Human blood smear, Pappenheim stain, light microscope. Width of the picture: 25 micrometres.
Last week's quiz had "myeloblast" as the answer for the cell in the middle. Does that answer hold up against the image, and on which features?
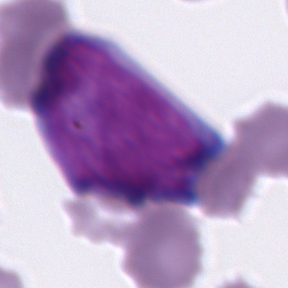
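The decisive feature is that the purple mass contains no distinct coarse granules.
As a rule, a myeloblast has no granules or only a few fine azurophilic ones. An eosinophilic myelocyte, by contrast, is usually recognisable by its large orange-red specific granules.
The lack of coarse granules therefore speaks for myeloblast and against a myelocyte of the eosinophilic kind. Verdict: myeloblast fits. The outline is angular and roughly four-sided, with fairly straight edges, and the cell measures about 19 by 13 micrometres. No separate rim of cytoplasm is visible around the purple mass. The border of the mass stains darker blue-violet than the centre, most clearly along the lower edge. A single tiny dark dot lies in the left part of the mass.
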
